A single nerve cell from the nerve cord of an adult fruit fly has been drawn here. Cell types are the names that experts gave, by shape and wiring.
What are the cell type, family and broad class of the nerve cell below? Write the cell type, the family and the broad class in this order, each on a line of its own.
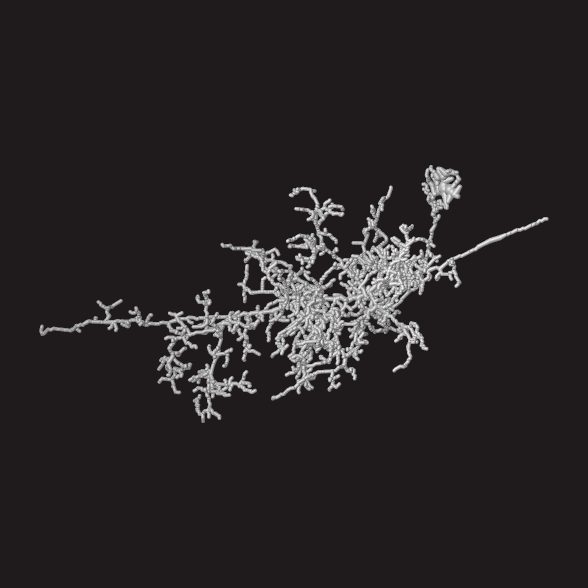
MNhl01
MNhl
motor neuron of the nerve cord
